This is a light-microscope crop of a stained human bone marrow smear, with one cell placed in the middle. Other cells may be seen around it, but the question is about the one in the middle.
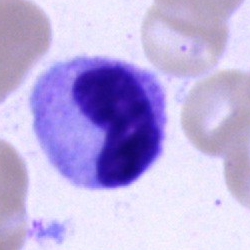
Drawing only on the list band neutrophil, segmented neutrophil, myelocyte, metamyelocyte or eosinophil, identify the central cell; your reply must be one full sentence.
On this slide crop, the central cell is a metamyelocyte.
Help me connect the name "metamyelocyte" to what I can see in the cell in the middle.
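Metamyelocyte. Outline roughly round. Nucleus indented on its left side, kidney-shaped: goes with metamyelocyte.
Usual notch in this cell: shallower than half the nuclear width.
Chromatin dark purple and dense.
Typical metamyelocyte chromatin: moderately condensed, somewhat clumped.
Cytoplasm pale blue-lilac.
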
